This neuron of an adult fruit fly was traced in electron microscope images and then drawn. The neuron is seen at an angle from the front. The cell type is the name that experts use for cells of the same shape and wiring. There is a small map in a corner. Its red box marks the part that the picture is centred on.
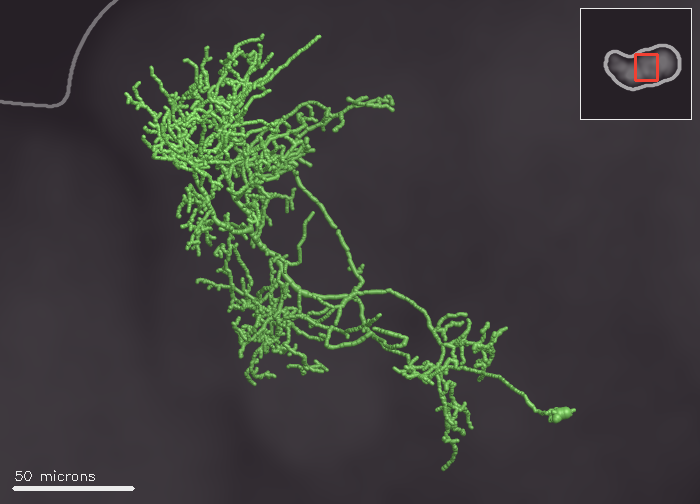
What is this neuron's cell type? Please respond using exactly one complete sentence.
Belonging to the cell type PLP257 is this neuron.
